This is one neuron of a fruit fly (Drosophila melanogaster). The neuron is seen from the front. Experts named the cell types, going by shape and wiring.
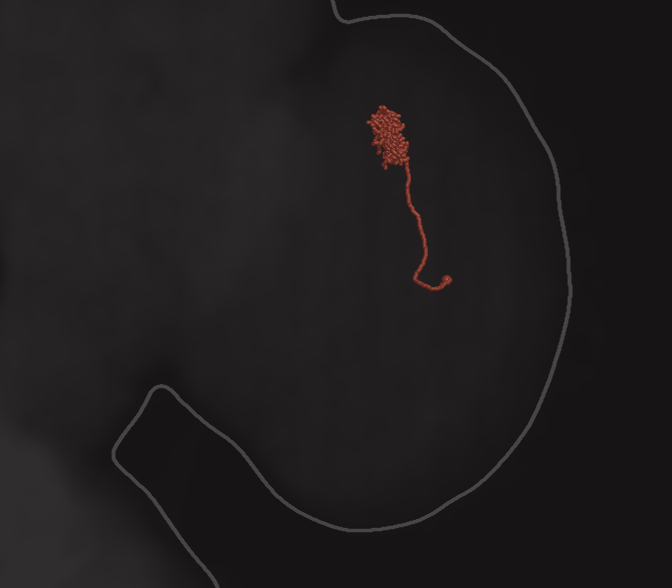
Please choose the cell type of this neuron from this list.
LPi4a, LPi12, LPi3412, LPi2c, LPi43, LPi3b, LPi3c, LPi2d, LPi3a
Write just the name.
LPi3a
